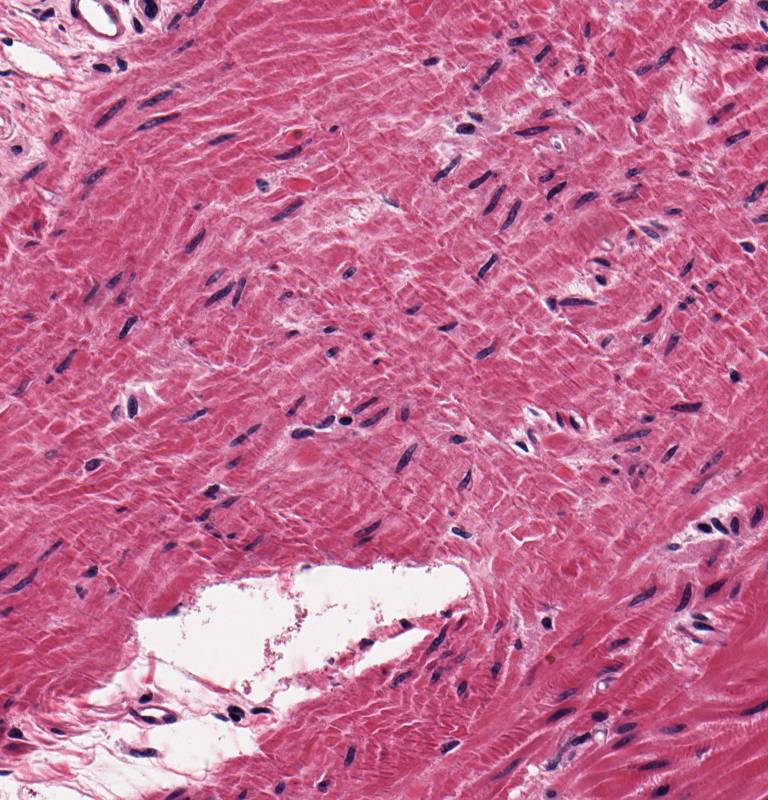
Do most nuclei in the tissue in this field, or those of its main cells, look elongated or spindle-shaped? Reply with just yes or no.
Yes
